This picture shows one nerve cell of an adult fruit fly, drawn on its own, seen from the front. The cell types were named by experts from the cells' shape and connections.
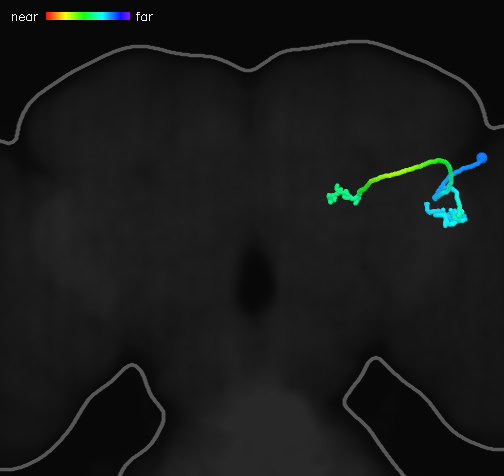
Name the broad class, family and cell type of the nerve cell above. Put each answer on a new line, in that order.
visual projection neuron
LoVP
LoVP12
